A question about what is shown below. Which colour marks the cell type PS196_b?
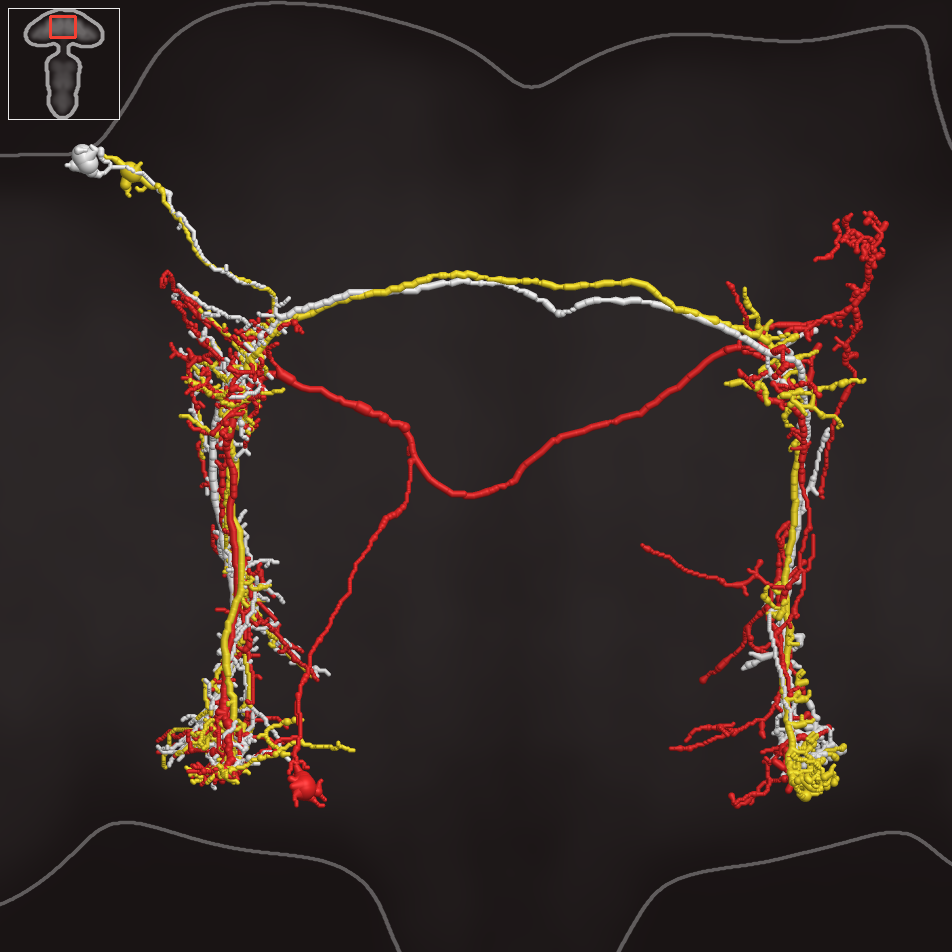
red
